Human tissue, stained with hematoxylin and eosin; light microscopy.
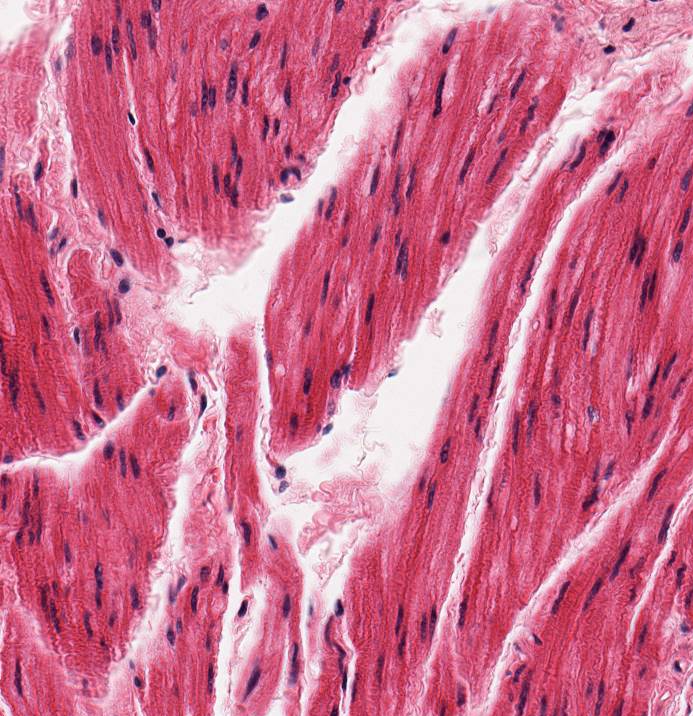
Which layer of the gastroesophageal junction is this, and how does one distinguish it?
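What I have here is smooth muscle. Each fibre has one elongated oval dark nucleus at its centre, in deep pink-red cytoplasm with fine lengthwise streaks.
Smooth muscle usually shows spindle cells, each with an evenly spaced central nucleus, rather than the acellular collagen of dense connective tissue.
Only wispy pale pink connective tissue lies between bundles; no fat cells.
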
